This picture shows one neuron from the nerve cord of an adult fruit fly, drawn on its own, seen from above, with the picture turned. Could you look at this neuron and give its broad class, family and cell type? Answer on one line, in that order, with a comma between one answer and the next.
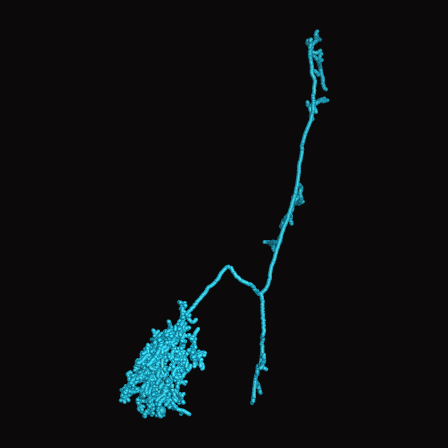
nerve-cord intrinsic neuron, hemilineage 07B, IN07B013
